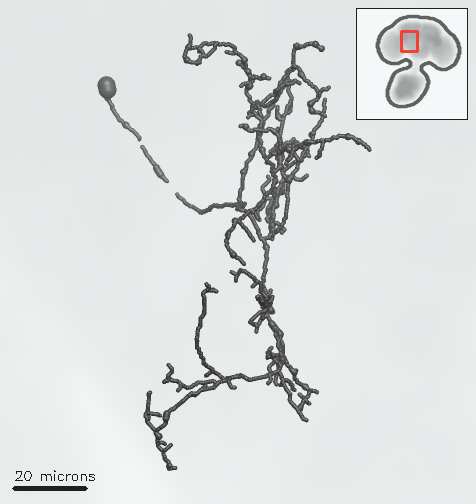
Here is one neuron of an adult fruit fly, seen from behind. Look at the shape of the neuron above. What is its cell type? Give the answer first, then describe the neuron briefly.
Its cell type is LAL059. This is a central-brain intrinsic neuron. The cell body is at the upper left of the picture. From top to bottom in the picture it spans about 120 microns. Dozens of branch ends can be seen.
